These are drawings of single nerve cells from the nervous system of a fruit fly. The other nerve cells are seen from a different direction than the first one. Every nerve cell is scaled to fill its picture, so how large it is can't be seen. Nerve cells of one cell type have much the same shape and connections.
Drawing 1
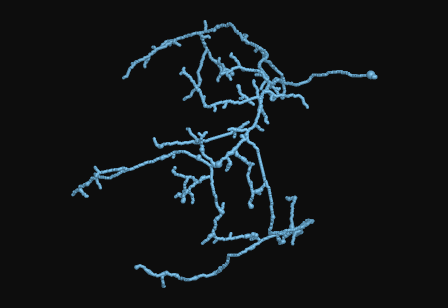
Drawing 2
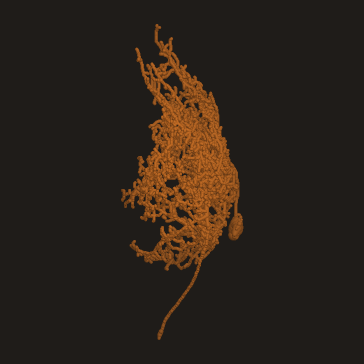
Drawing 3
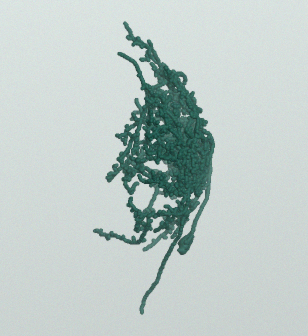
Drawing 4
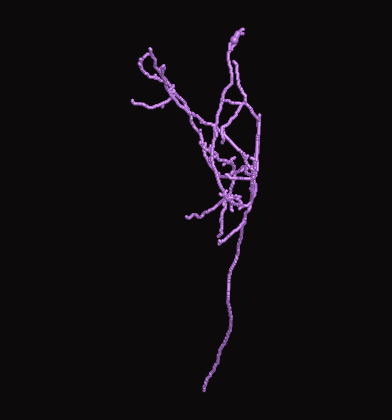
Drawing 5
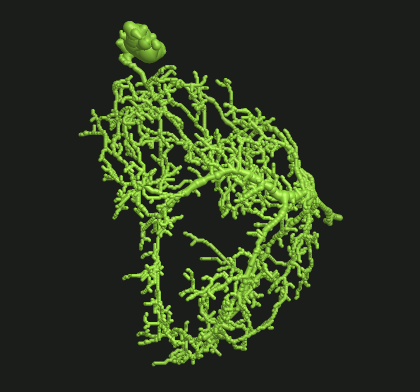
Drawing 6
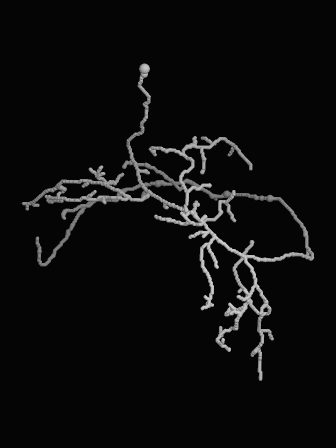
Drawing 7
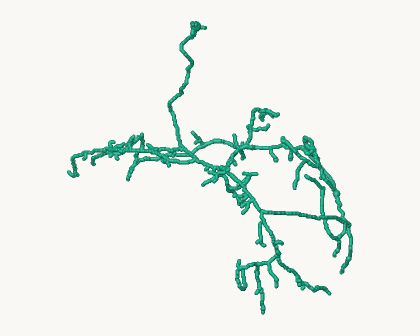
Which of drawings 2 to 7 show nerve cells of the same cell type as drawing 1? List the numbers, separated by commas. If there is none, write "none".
6, 7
